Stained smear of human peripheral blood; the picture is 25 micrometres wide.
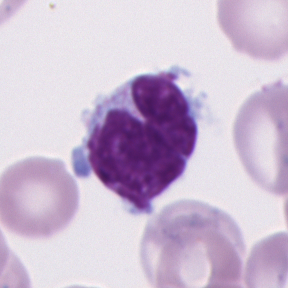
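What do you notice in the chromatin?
It stains dark purple and looks dense and somewhat clumped.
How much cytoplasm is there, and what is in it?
A scant pale lilac rim, widest at the upper left, holding fine, faint lilac granules.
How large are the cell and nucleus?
The cell is about 13 by 10 micrometres; the nucleus, about 12 by 9, fills about 80% of the cell's area.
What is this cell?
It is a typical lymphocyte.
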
